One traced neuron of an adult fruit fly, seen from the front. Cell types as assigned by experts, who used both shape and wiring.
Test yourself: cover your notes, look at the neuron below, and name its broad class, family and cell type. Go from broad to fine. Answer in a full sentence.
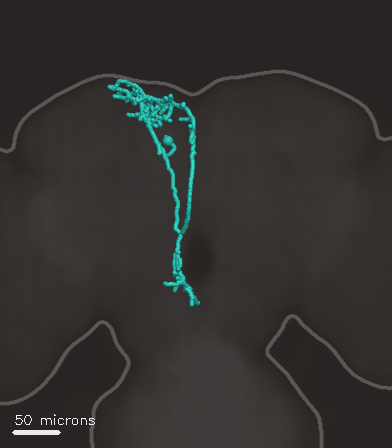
A central-brain intrinsic neuron of hemilineage DM2_central, type SMP297.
